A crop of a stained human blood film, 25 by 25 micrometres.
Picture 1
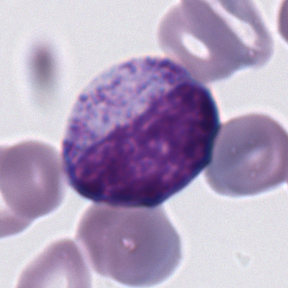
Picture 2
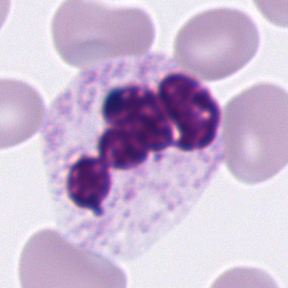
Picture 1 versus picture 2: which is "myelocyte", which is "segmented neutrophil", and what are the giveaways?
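The first picture is the myelocyte, and the second is the segmented neutrophil. In the myelocyte, the dense nucleus fills the lower-right half of the cell, and its border with the paler region runs as a fairly straight diagonal line. In the segmented neutrophil, the nucleus is divided into four lobes joined by narrow links, strung in a chain from lower left to upper right.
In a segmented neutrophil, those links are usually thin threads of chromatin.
Now compare the chromatin: in the myelocyte it is dark purple and mottled with small paler spots, while in the segmented neutrophil it is dark purple and coarsely clumped.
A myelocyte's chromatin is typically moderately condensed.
You won't find nucleoli in any of the neutrophil's lobes.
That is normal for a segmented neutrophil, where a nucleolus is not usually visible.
The cytoplasm differs too: the myelocyte's paler upper-left region is light lilac and sprinkled with many dark purple dots, while the segmented neutrophil's cytoplasm is plentiful and very pale.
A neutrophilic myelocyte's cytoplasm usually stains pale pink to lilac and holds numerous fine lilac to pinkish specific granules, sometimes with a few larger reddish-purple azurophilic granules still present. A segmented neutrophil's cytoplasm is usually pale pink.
As for the rest, the myelocyte is roughly round with a few slightly flattened edges, and the neutrophil is surrounded on all sides by red cells without nuclei.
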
